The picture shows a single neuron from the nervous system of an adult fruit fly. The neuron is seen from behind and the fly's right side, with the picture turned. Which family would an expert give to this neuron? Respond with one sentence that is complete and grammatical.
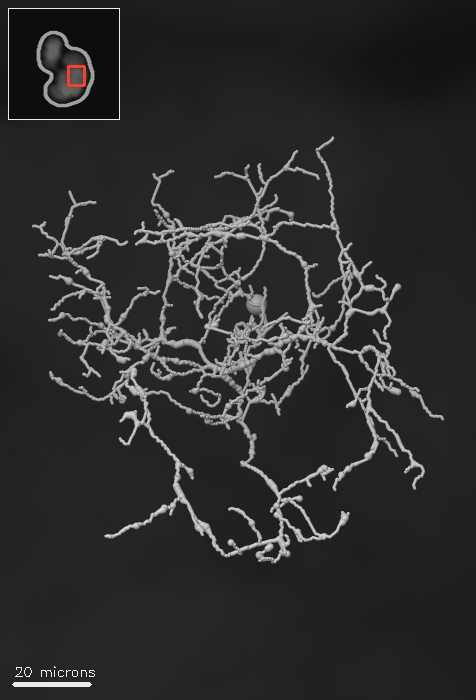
To family hemilineage VLPa1_medial belongs this neuron.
